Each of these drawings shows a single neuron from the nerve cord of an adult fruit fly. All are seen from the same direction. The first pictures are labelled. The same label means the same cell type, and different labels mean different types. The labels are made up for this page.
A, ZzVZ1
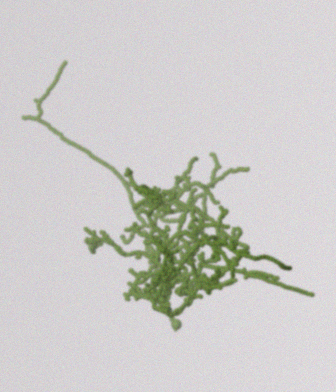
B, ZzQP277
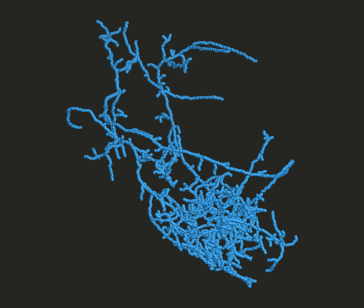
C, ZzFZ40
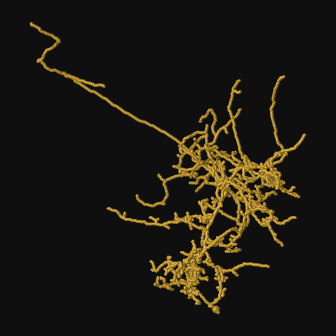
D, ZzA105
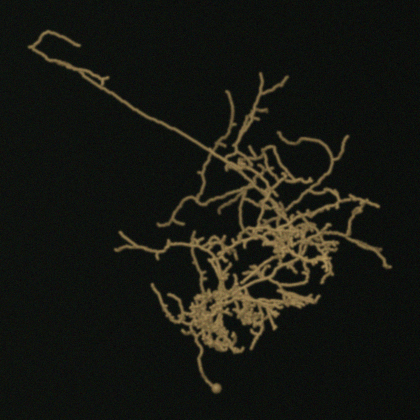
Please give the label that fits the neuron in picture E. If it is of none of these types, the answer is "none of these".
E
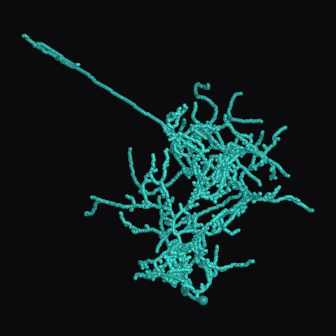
ZzFZ40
